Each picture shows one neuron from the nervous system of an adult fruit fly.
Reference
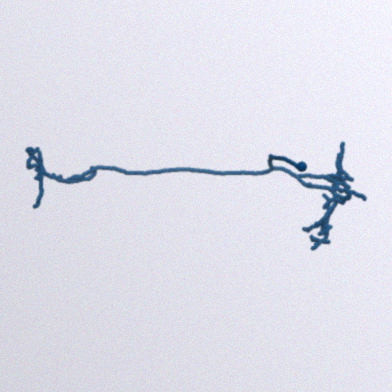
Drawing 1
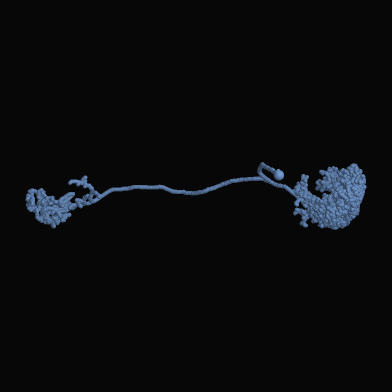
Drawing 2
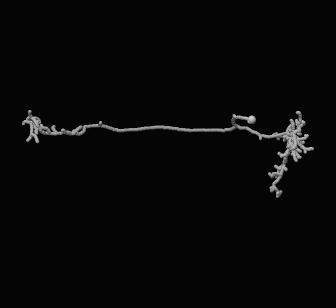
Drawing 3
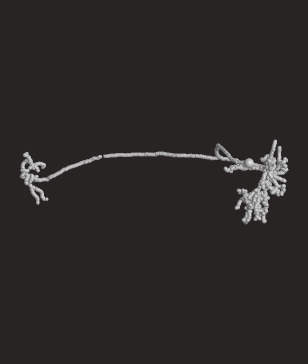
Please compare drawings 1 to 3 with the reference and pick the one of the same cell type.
Drawing 2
